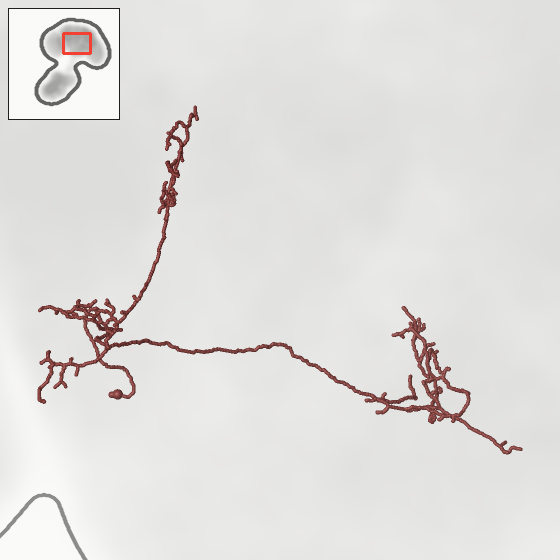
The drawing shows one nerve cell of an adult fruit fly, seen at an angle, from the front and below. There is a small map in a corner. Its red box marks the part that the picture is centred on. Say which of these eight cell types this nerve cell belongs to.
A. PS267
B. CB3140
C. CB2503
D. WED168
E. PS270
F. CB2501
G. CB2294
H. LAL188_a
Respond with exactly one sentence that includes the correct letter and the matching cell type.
It is as CB2294, option G, that the nerve cell is typed.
